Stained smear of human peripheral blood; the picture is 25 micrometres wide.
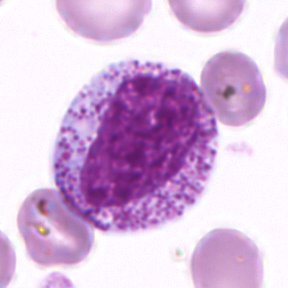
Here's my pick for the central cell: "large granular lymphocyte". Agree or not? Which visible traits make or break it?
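Granule count — numerous, scattered throughout the cytoplasm.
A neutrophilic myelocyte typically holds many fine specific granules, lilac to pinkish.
The count goes with myelocyte. Granule colour — purple.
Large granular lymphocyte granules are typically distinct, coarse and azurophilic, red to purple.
The colour falls within that range, so it does not count against large granular lymphocyte. Some granules lie over the nucleus. Chromatin — dark purple, mottled rather than evenly smooth. Red cells touch the cell at lower left and upper right. Verdict — myelocyte, not large granular lymphocyte.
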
